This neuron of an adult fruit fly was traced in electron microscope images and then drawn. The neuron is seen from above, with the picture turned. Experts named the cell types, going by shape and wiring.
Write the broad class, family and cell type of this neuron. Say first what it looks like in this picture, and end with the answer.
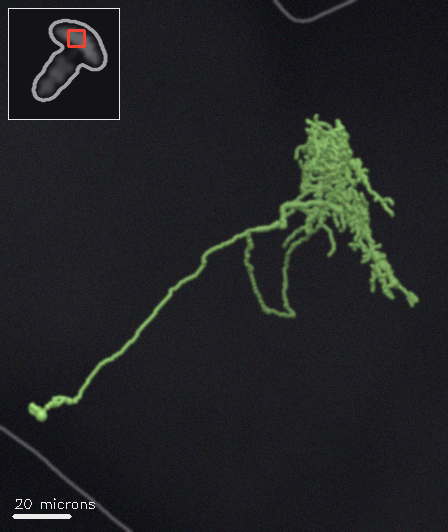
It lies in the brain. The cell body is at the lower left of the picture. By the scale bar it is about 140 microns wide in this view. It is a central-brain intrinsic neuron. The family is hemilineage SMPpv2_ventral. It is of cell type LAL144.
